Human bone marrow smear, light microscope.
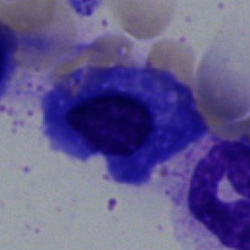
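Plasma cell in a stained bone marrow smear: the outline is irregular, and a rounded bulge seems to project from its lower edge. The nucleus sits off-centre to the left, so a wider band of cytoplasm is left on the right. Its chromatin stains dark purple and looks dense. There is plenty of cytoplasm, and it is a deep blue.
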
